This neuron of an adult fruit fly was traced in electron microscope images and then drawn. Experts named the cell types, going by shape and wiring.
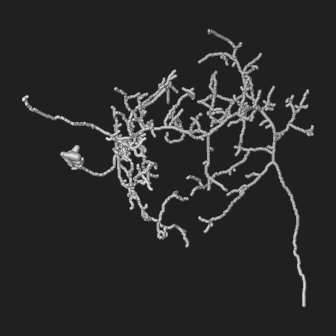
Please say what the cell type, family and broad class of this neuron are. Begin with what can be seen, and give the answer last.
The cell body is on the left of the picture. Dozens of branch ends can be seen. It is of cell type Fe reductor MN. Its family is hemilineage 24B.25B. It is a motor neuron of the nerve cord.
